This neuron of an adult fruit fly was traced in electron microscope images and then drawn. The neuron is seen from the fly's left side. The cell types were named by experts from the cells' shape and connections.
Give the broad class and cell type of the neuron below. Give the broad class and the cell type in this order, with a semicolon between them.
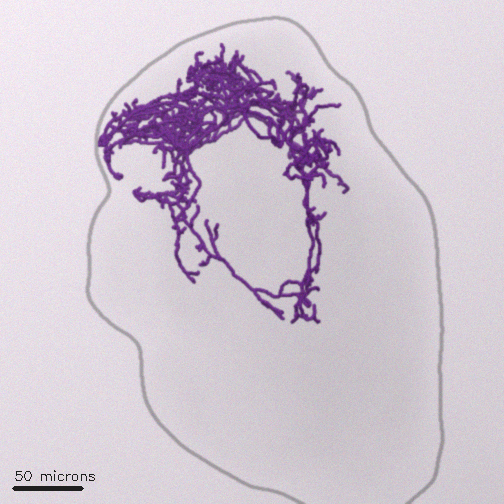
central-brain intrinsic neuron; SMP145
